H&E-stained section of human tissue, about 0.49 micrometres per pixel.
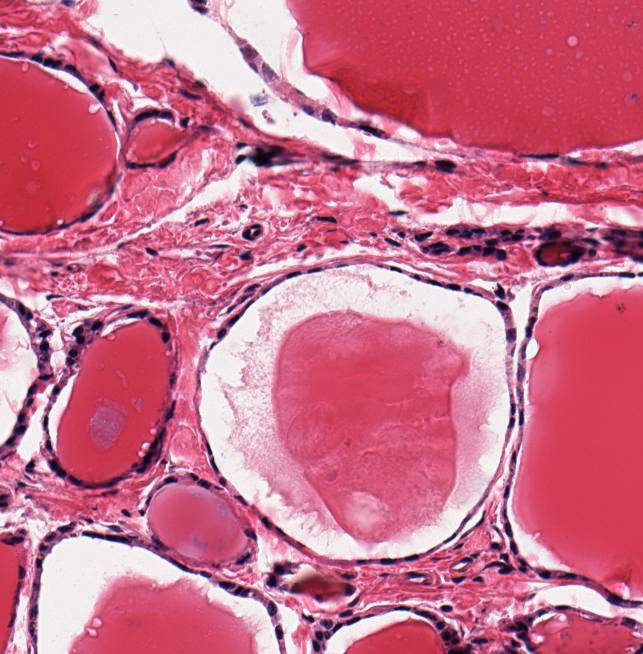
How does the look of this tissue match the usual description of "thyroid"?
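Most of it lines up with thyroid. The field is made of closed round to oval follicles of clearly varying size, packed side by side.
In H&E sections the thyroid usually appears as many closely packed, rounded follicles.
Each follicle here is lined by a single layer of flattened epithelial cells with thin, dark, elongated nuclei.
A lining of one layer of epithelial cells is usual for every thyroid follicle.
No papillary folds of epithelium project into any follicle lumen. The largest follicles, at the top right and right edge, run off the border of the field.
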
